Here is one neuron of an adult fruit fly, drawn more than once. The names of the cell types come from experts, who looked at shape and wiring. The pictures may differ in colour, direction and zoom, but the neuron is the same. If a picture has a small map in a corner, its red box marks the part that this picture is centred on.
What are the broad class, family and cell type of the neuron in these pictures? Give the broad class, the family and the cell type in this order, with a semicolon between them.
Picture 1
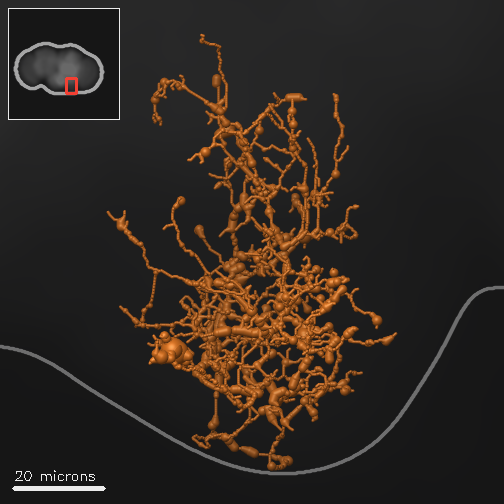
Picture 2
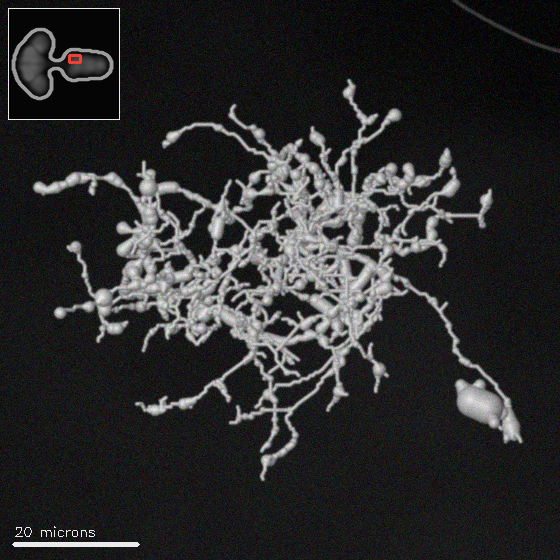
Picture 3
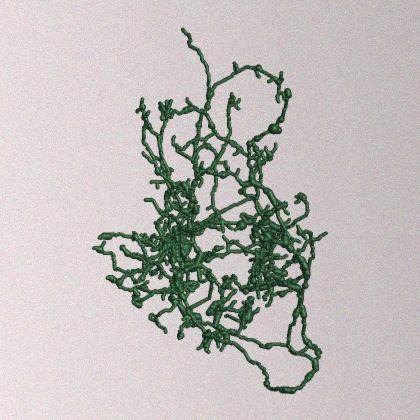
nerve-cord intrinsic neuron; hemilineage 01B; IN01B008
